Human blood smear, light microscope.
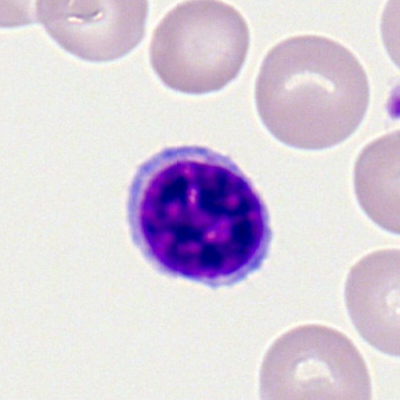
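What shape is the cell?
Round in outline.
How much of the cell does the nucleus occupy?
Most of it; the cytoplasm forms only a thin rim around the nucleus.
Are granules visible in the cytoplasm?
None are visible.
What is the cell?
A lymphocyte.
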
